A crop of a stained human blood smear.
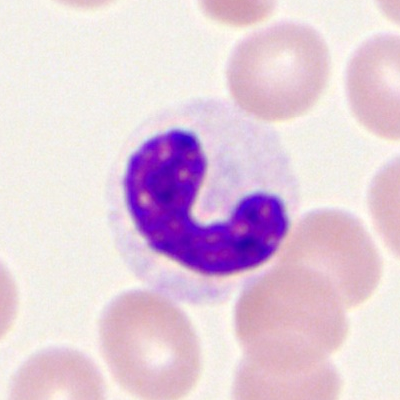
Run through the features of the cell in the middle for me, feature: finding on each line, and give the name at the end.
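Nucleus: single unsegmented curved band, shaped like a C
Chromatin: dark purple, coarsely clumped
Cytoplasm: pale lilac-pink
Granules: fine, faint, lilac
Cell: band neutrophil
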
